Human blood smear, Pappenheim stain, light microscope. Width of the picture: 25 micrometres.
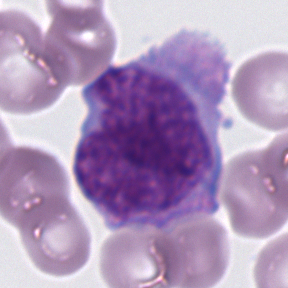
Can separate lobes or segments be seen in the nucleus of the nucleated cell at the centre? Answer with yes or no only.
No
